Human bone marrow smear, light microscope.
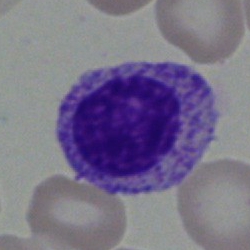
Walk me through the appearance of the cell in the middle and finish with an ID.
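First the nucleus: it sits off-centre, leaving the widest band of cytoplasm on the right. Its chromatin stains dark purple and looks dense, and I can't clearly see a nucleolus. Checking the cytoplasm, I find no vacuoles. This one is a myelocyte.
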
